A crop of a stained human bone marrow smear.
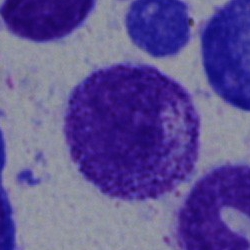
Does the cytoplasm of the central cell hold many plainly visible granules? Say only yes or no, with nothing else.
Yes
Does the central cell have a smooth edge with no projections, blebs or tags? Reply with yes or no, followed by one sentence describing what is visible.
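Yes. The cell surface shows no projections.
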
